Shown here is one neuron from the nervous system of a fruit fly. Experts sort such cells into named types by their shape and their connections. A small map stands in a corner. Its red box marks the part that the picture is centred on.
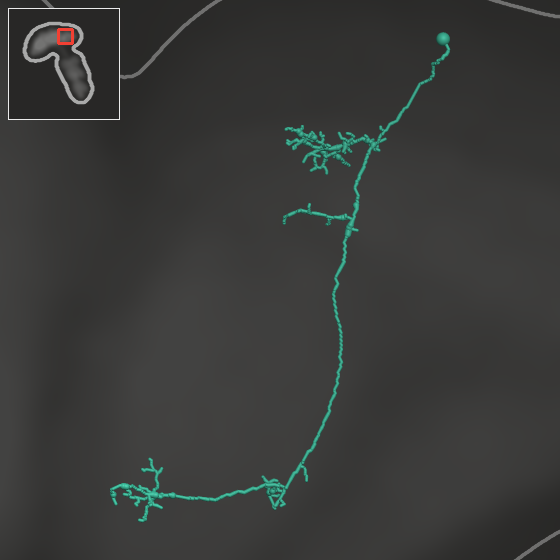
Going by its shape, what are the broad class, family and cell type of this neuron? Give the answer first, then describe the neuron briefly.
This is an optic-lobe intrinsic neuron. The family is TmY. Its cell type is TmY9b. It is in the brain and does not reach the nerve cord. The cell body can be seen at the upper right of the picture. The picture shows dozens of branch ends.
